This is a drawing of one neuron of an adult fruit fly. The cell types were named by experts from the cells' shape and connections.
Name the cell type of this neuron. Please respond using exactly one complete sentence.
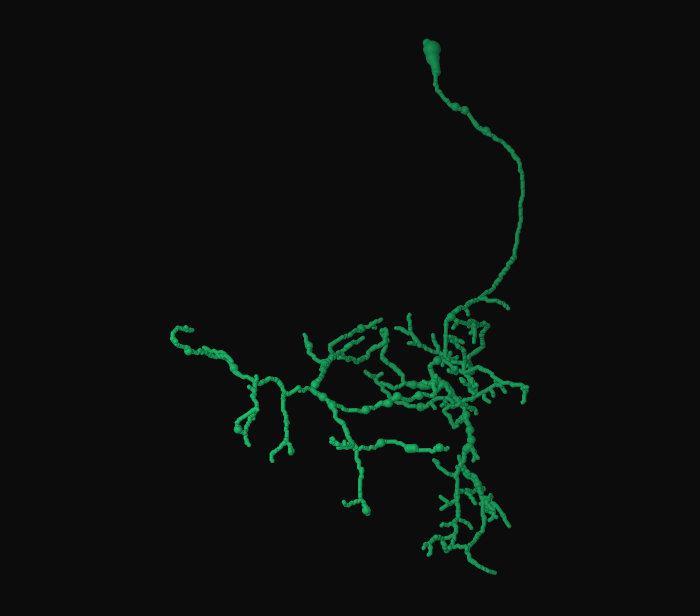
This neuron is an instance of the cell type CB2300.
